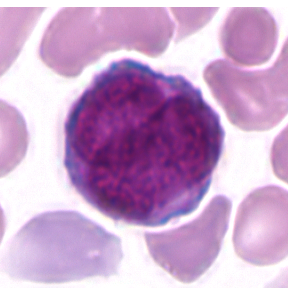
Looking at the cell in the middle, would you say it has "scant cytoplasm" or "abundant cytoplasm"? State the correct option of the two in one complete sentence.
Most of this cell is taken up by its nucleus.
